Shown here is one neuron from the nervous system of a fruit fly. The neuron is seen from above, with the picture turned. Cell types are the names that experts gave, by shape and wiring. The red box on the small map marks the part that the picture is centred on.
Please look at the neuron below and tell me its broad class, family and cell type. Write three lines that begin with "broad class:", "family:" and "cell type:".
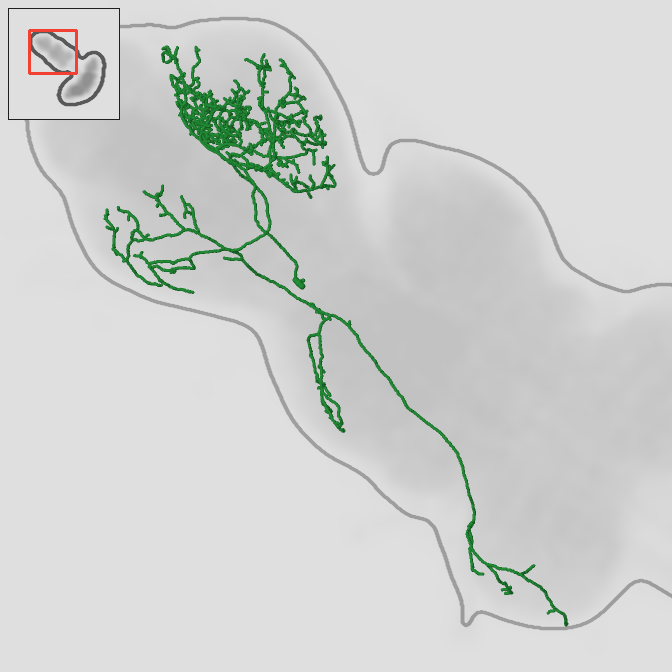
broad class: nerve-cord intrinsic neuron
family: hemilineage 19B
cell type: IN19B030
